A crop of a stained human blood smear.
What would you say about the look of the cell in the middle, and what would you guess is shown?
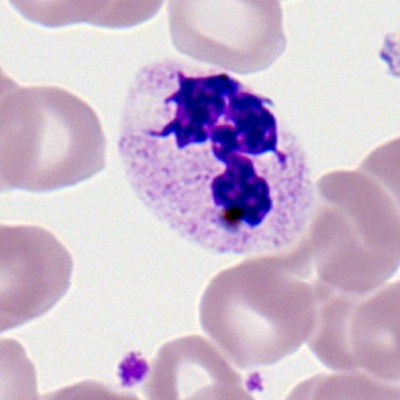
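Take the cell in the middle: its outline is a smooth oval. You won't spot any nucleoli in the nucleus, though a small black dot sits at its lower edge. Fine lilac granules are scattered all through the cytoplasm. It's a segmented neutrophil.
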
